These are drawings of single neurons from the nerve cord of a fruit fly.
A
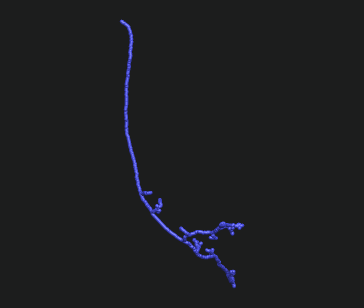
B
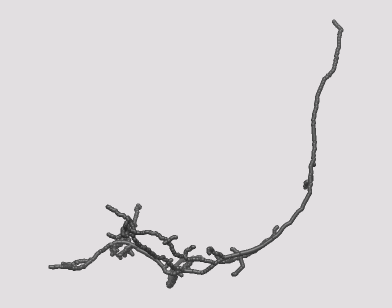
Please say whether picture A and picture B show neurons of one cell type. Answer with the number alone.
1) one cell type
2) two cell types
2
